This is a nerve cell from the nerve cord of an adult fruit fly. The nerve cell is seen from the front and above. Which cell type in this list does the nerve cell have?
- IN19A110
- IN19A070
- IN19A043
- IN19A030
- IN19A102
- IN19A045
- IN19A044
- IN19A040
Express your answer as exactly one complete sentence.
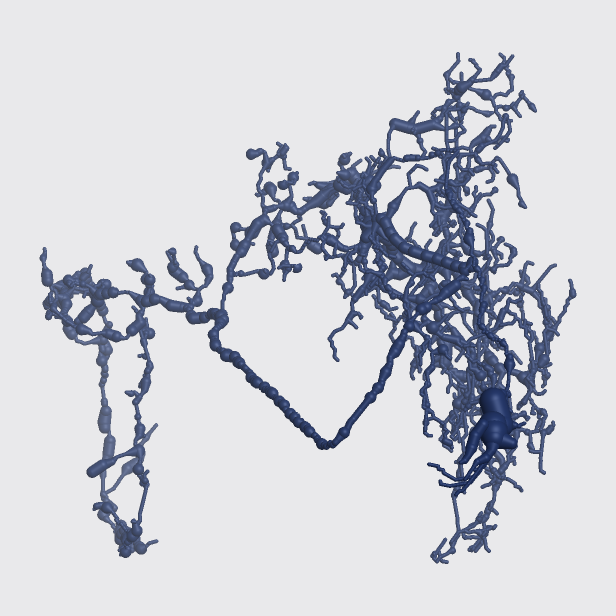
The single nerve cell here is of type IN19A040.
